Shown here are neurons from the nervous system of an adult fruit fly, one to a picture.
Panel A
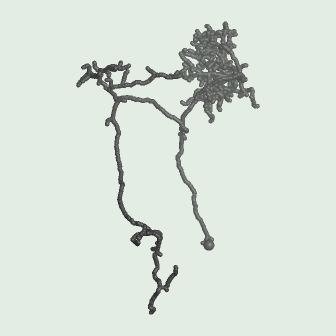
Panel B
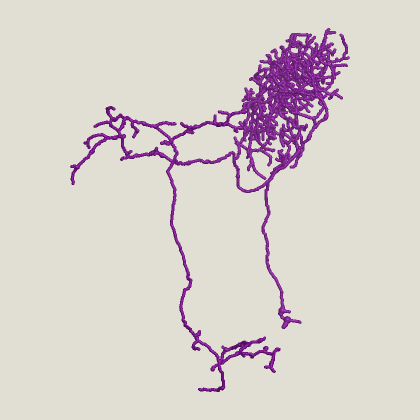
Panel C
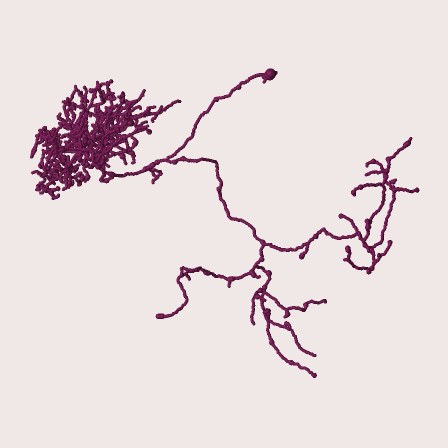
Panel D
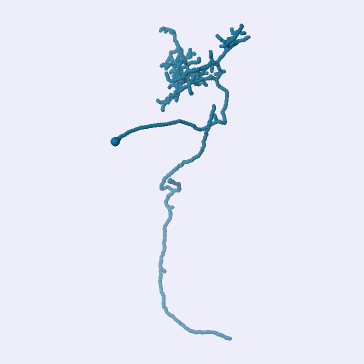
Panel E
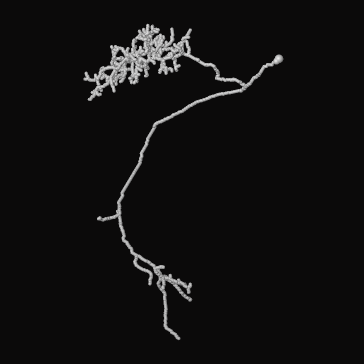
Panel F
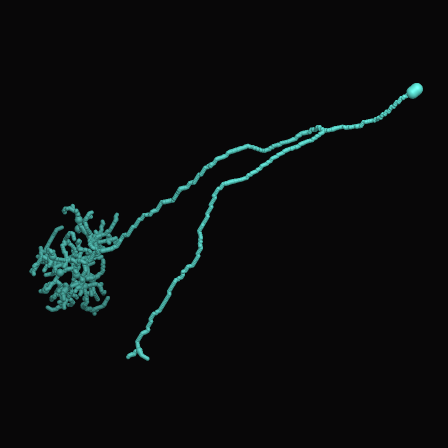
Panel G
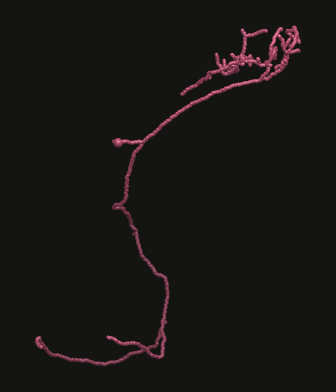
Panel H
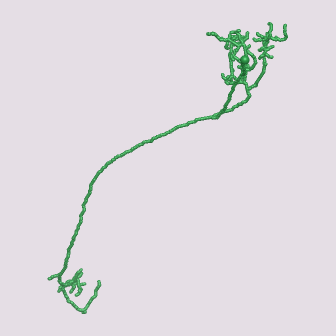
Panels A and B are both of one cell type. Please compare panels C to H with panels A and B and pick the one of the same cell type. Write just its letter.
C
